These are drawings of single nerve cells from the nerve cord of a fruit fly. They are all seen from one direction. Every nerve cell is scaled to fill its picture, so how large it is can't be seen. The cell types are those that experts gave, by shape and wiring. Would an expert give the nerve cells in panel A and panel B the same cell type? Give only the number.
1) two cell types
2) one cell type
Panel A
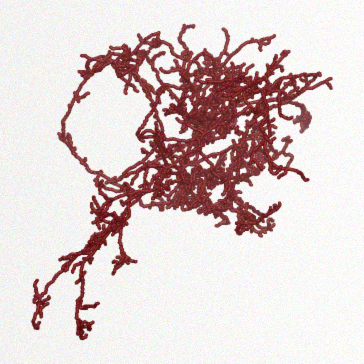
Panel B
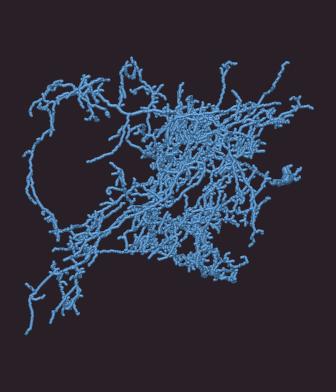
2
